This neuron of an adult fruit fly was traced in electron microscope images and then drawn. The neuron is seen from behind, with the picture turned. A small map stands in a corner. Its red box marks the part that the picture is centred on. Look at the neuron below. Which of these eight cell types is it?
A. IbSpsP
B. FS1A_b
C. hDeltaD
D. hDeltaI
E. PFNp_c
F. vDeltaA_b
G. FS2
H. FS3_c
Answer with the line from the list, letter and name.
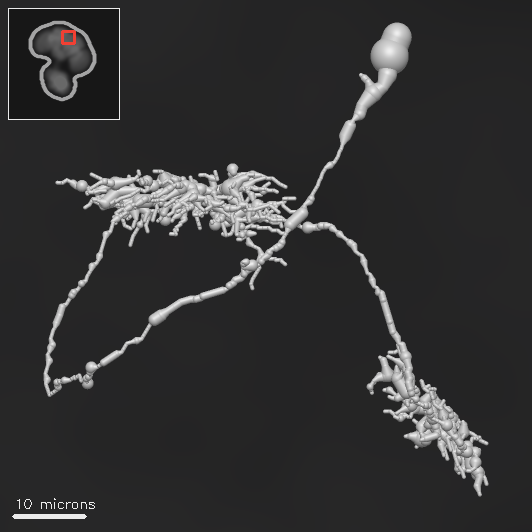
C. hDeltaD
